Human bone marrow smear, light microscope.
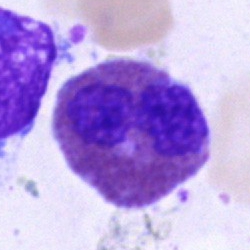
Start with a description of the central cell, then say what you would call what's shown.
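Look first at the outline: it is smooth and roughly round. The nuclear lobes sit in the upper part of the cell, with more cytoplasm below them. See how the chromatin is dark purple and clumped, while the cytoplasm is a dusky pinkish-purple. This cell is an eosinophil.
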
